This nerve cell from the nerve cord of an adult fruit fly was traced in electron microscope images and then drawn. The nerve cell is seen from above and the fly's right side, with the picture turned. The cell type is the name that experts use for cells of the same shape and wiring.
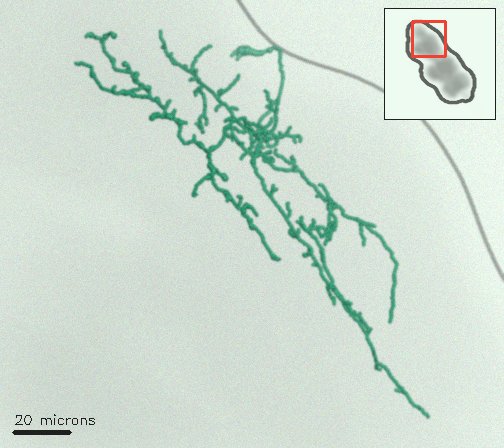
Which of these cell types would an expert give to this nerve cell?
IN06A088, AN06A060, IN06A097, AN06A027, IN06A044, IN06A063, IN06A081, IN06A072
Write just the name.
IN06A063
